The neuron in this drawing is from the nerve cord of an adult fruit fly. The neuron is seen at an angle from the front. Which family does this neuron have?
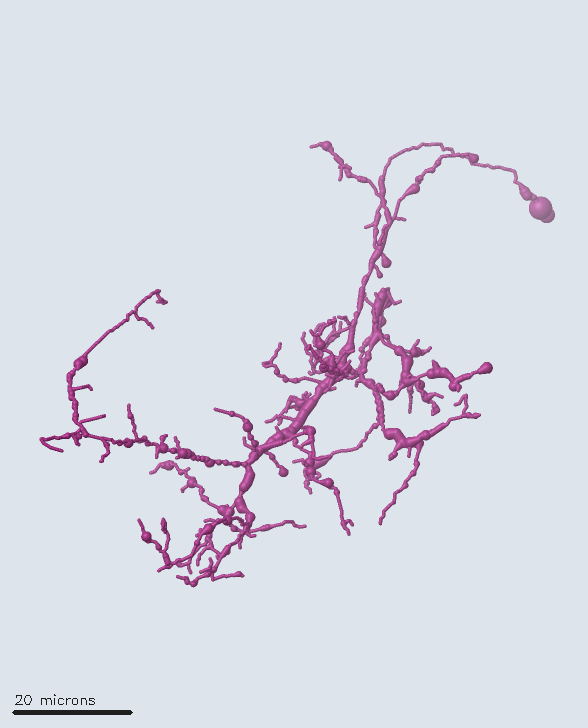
hemilineage 20A.22A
